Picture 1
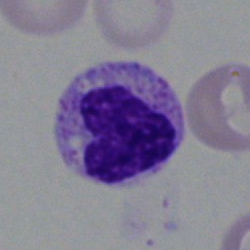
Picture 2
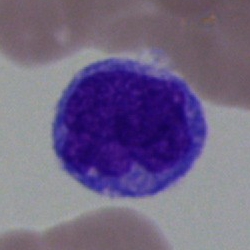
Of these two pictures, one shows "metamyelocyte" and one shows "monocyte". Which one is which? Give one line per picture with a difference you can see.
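The cell in picture 1 is a metamyelocyte. Fine pinkish-purple granules are scattered through the cytoplasm.
The cell in picture 2 is a monocyte. No distinct granules are visible in the cytoplasm.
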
